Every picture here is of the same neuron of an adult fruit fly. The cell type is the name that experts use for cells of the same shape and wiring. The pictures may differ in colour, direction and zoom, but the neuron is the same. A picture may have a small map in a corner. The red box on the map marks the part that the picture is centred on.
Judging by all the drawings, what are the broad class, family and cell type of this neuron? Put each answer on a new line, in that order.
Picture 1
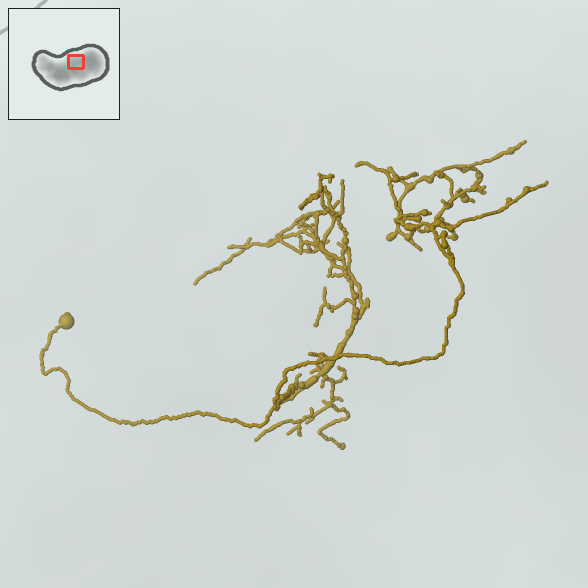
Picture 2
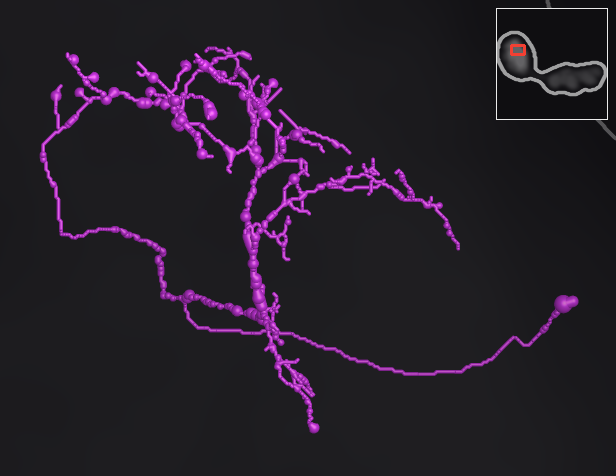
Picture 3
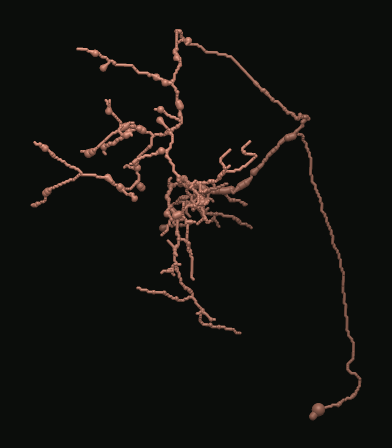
central-brain intrinsic neuron
hemilineage DL1_ventral
CL273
